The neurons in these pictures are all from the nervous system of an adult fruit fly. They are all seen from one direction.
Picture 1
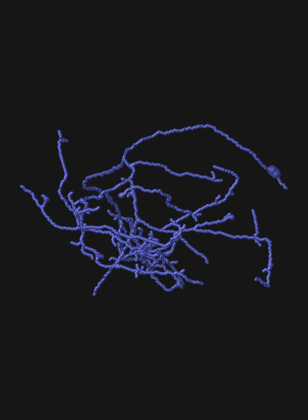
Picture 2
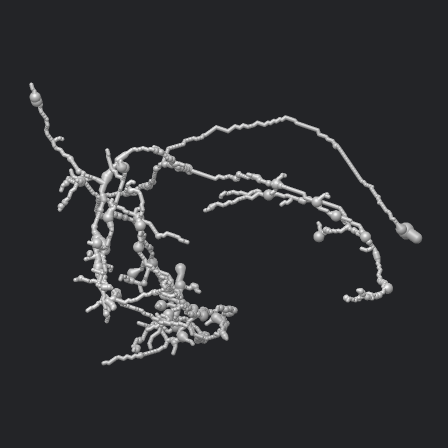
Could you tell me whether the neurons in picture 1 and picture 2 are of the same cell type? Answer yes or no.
yes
